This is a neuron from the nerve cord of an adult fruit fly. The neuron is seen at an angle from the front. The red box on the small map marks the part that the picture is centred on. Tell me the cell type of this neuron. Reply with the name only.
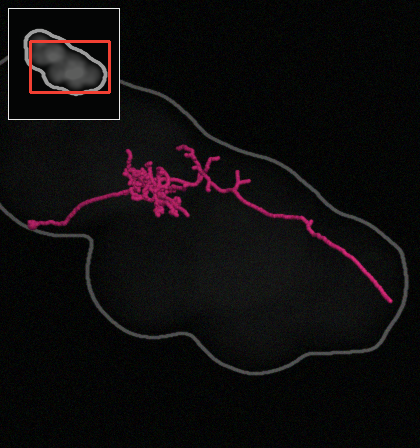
AN07B076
